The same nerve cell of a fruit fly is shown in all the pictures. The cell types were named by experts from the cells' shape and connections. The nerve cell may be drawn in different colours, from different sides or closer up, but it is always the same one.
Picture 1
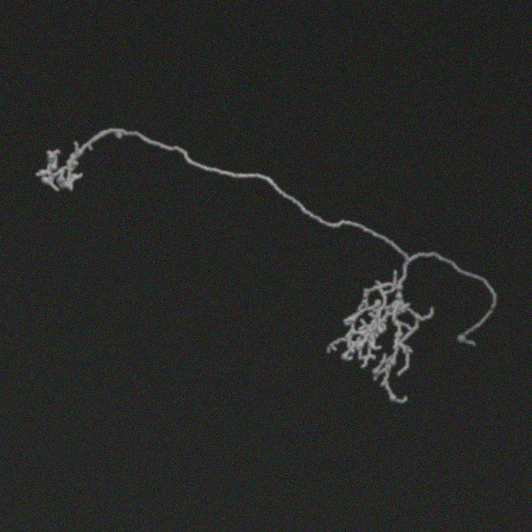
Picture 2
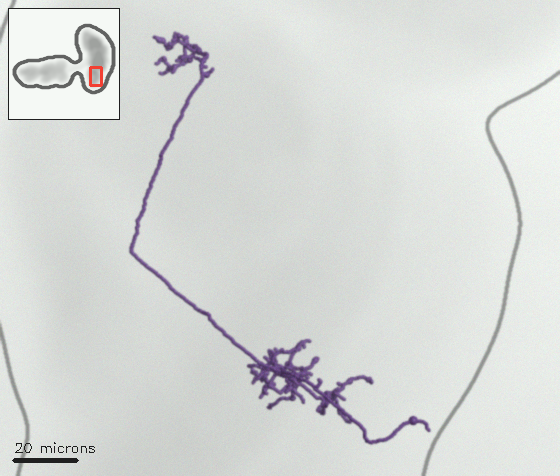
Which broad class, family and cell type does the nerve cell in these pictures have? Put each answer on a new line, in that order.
optic-lobe intrinsic neuron
Tm
Tm38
